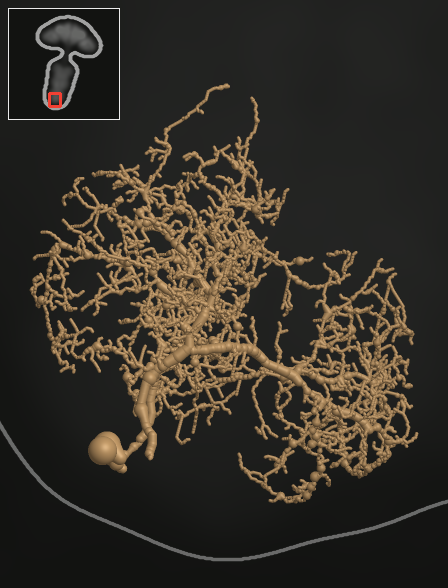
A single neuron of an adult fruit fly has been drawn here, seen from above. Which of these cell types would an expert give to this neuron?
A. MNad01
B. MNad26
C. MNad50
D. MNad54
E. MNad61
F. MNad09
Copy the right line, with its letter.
E. MNad61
